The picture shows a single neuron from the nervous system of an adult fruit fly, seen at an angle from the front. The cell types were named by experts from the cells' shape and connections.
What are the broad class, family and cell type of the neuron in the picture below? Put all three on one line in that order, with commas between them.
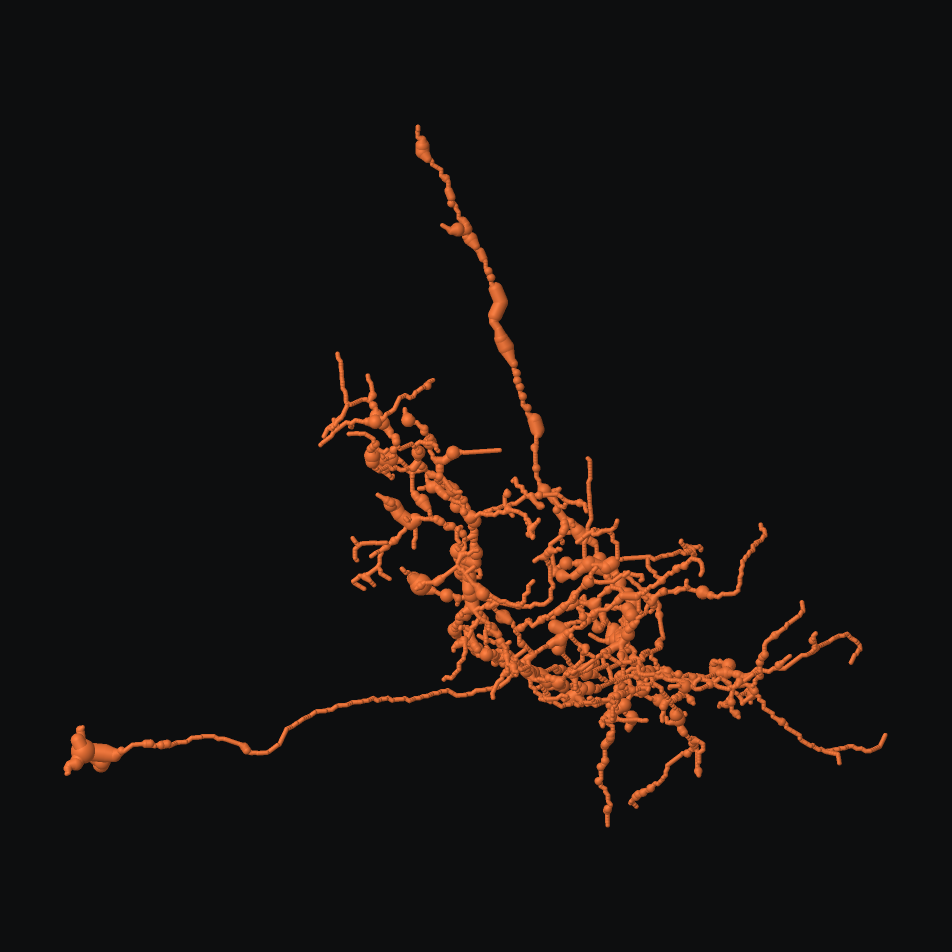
central-brain intrinsic neuron, hemilineage LALa1_posterior, WEDPN16_d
